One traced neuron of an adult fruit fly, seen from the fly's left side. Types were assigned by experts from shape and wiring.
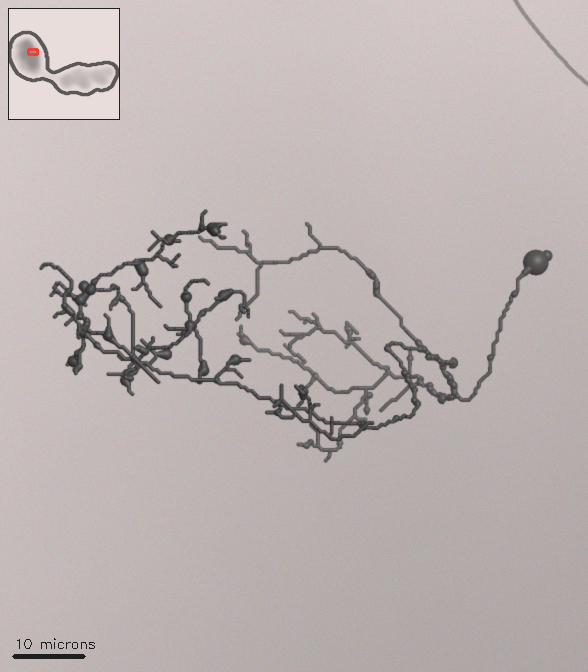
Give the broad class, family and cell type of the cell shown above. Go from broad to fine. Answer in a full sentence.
A central-brain intrinsic neuron of hemilineage DM6_posterior, type CB2343.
